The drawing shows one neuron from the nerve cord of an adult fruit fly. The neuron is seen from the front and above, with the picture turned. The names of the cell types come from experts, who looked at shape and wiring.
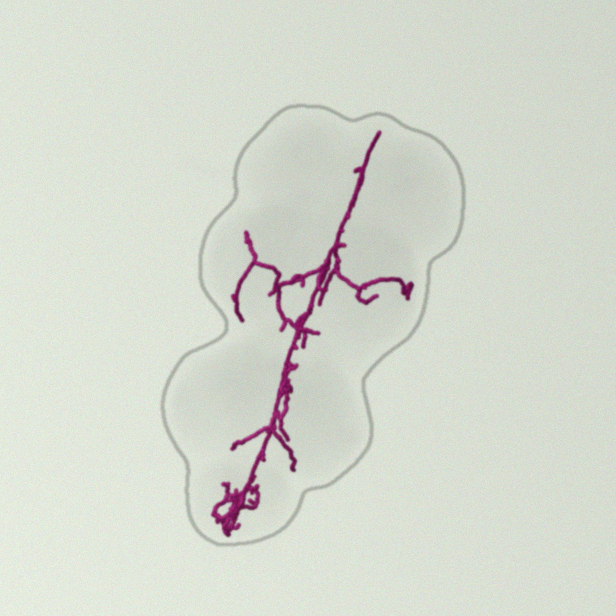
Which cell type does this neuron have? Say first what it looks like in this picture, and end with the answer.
No cell body is drawn. The picture shows dozens of branch ends. Its broad class is descending neuron. The cell type is DNp48.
